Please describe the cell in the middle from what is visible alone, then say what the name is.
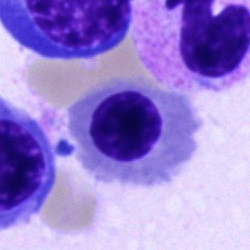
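Cytoplasm pale greyish-blue, forming a complete rim around the nucleus. No granules visible in cytoplasm. Chromatin dense, dark purple. Name: erythroblast.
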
